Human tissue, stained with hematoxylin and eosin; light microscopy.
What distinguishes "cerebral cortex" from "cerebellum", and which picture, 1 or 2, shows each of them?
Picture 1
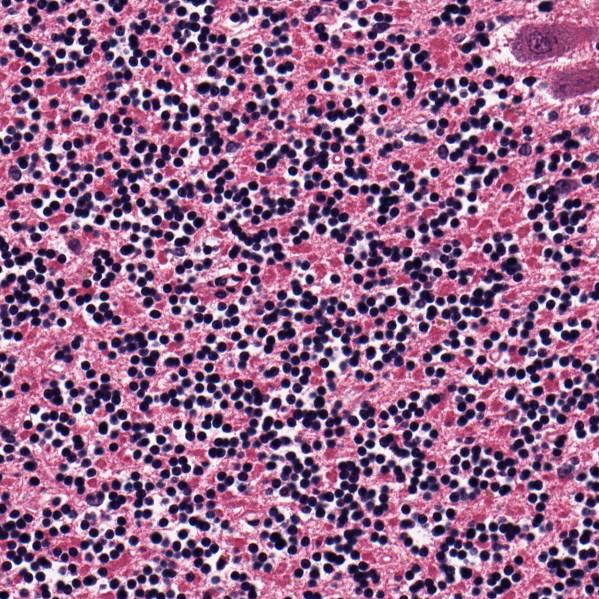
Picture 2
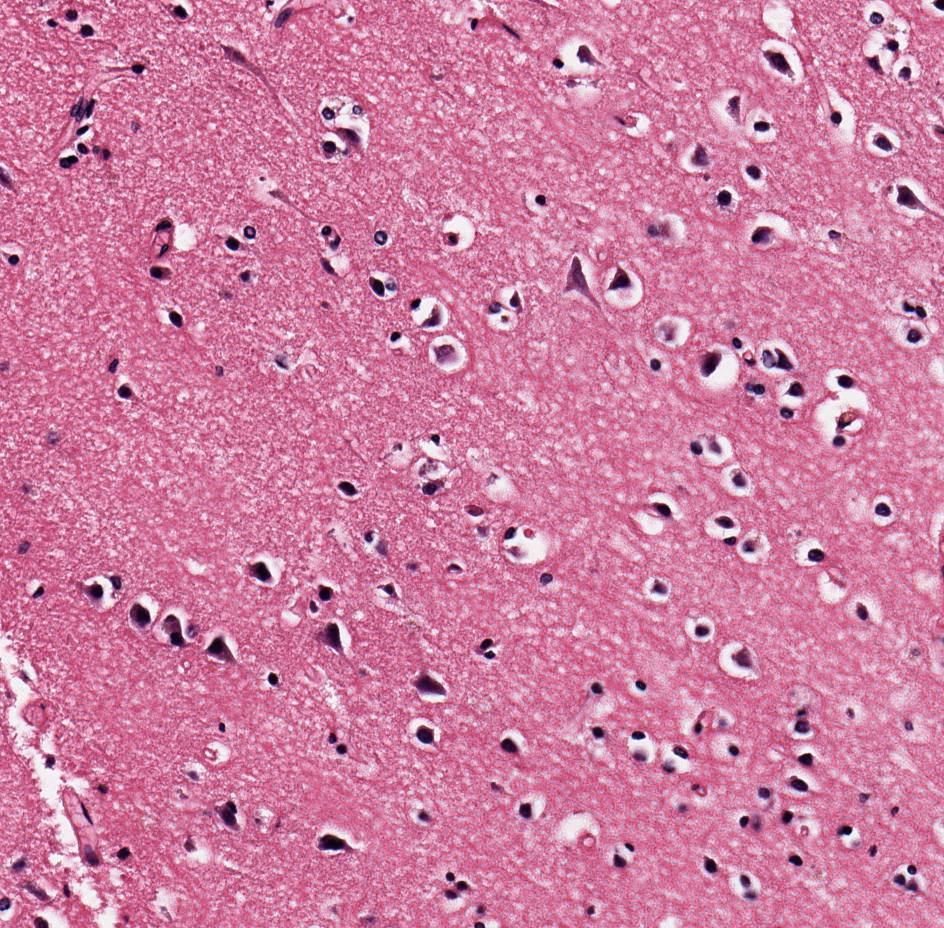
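Cerebellum is picture 1, cerebral cortex picture 2. In the cerebellum, small, round, dark nuclei with scant cytoplasm crowd almost the whole field, thinning toward the upper right where pink tissue increases.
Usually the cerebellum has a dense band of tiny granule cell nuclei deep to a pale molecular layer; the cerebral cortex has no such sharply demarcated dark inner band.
The cerebral cortex is fine, granular pink neuropil without glands or epithelium, with scattered single cells, among them small round dark nuclei consistent with glial cells. Many cortical neuronal cell bodies look shrunken, angular and dark; the cerebellum has a large cell with abundant pink-purple cytoplasm at top right.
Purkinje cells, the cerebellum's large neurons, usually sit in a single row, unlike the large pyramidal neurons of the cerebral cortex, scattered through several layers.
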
